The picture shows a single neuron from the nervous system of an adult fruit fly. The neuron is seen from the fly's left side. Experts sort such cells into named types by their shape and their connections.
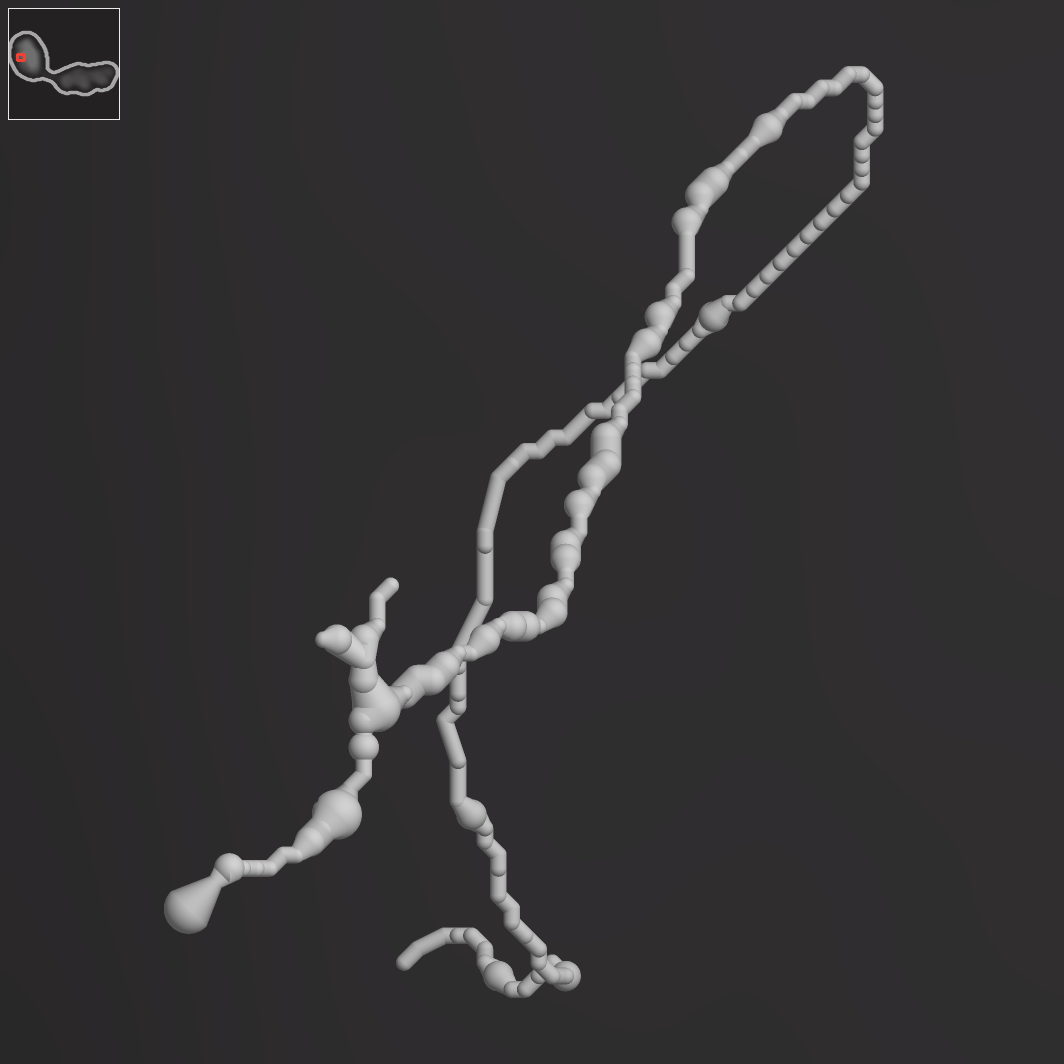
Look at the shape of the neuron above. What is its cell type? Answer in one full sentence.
By its cell type, the neuron is ORN_VM6m.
